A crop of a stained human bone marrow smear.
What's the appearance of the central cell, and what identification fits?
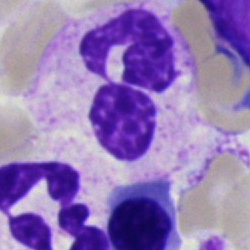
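Look first at the outline: it is roughly round. The chromatin is gathered into dark clumps with paler areas between them. Plenty of pale pinkish-lilac cytoplasm surrounds it, with fine pink-purple granules scattered through. This is a segmented neutrophil.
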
